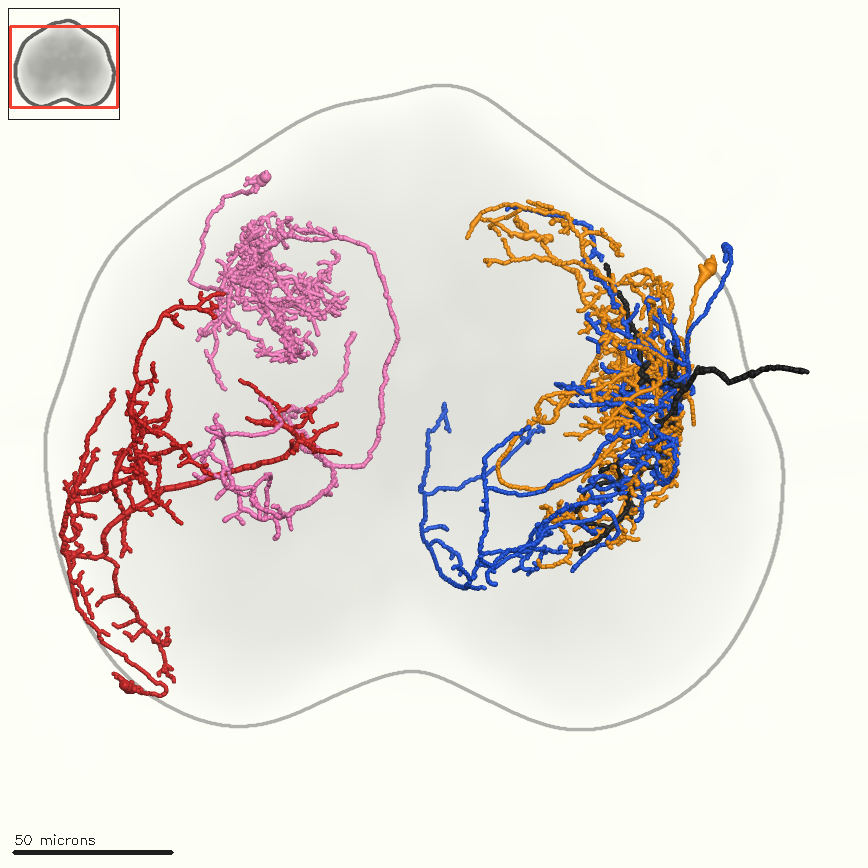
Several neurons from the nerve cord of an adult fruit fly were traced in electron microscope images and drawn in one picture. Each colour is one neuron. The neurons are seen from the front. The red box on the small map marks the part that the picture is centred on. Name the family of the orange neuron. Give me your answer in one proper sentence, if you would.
For family, the neuron is given as hemilineage 17A.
